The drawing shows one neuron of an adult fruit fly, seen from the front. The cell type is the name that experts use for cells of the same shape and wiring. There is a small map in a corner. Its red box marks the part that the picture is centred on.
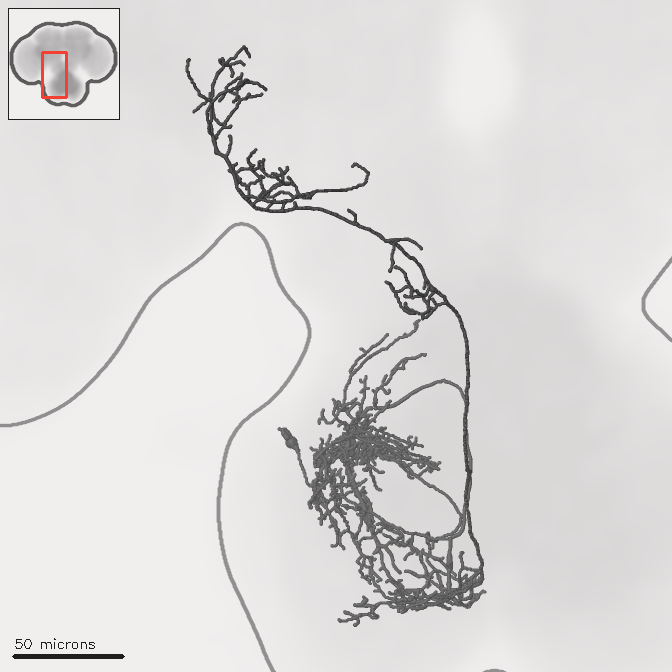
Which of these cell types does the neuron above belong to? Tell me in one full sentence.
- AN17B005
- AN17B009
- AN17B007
This neuron counts as a member of the cell type AN17B005.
